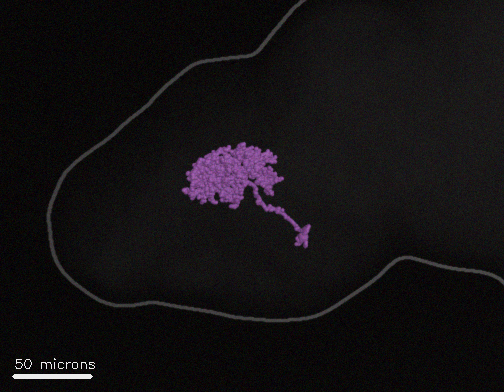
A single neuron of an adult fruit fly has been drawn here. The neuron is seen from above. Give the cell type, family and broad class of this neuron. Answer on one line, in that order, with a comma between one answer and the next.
Pm9, Pm, optic-lobe intrinsic neuron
